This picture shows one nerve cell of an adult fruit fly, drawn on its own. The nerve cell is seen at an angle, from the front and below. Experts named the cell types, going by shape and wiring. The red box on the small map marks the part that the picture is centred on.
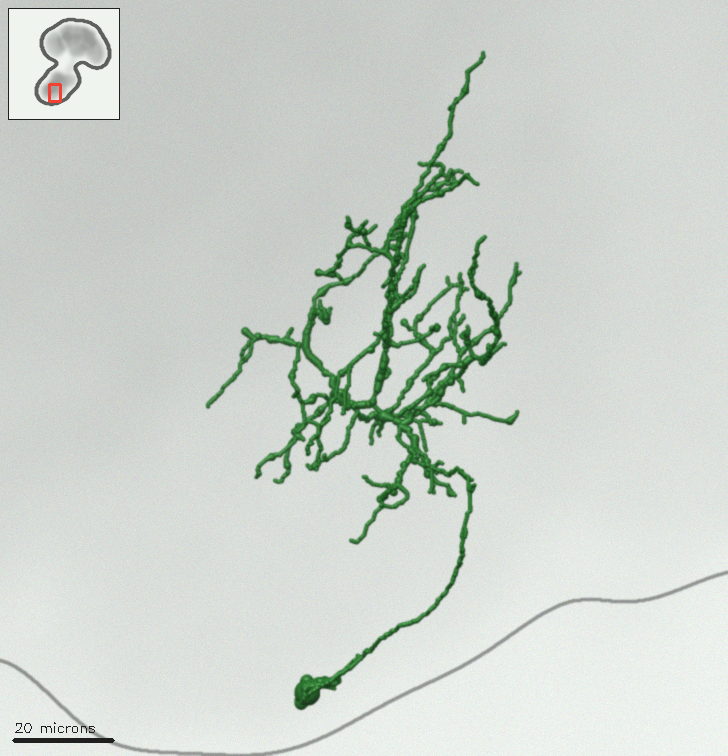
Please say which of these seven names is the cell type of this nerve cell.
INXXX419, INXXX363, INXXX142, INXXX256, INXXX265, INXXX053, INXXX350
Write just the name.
INXXX053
